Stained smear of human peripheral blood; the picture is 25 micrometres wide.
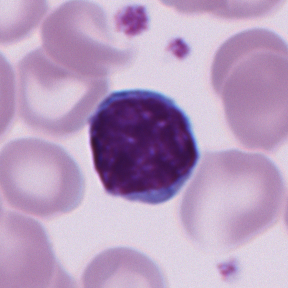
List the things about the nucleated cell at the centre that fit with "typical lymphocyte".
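Measured against a typical lymphocyte, this cell's size fits: it is about 10 micrometres across.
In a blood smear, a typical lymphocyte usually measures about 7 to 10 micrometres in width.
This cell therefore lies at the upper end of that range. The nucleus fits as well, being round in outline and about 9 micrometres across.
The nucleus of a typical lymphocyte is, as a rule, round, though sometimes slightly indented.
It fills about 80% of the cell's area, and its chromatin is dense, dark purple and coarsely clumped, with no nucleoli to be seen. The rim of cytoplasm is widest at the lower edge of the cell and shows no granules.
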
